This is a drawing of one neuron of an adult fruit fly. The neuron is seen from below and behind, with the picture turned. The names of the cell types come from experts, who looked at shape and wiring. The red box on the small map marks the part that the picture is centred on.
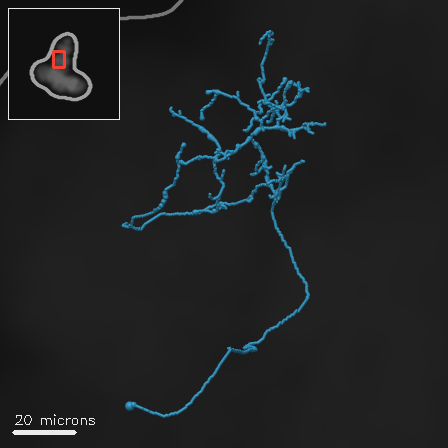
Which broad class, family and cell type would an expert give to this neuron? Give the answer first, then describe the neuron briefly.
This is a nerve-cord intrinsic neuron. The family is hemilineage 02A. The cell type is IN02A043. By the scale bar it is about 130 microns tall in this view. In this view it is taller than it is wide.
